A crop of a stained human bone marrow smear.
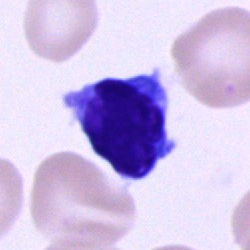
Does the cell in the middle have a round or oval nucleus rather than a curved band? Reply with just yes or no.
Yes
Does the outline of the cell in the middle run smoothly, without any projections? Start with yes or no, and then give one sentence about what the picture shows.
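No. Small pointed cytoplasmic projections stick out from the edge at the left, upper right and right side.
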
